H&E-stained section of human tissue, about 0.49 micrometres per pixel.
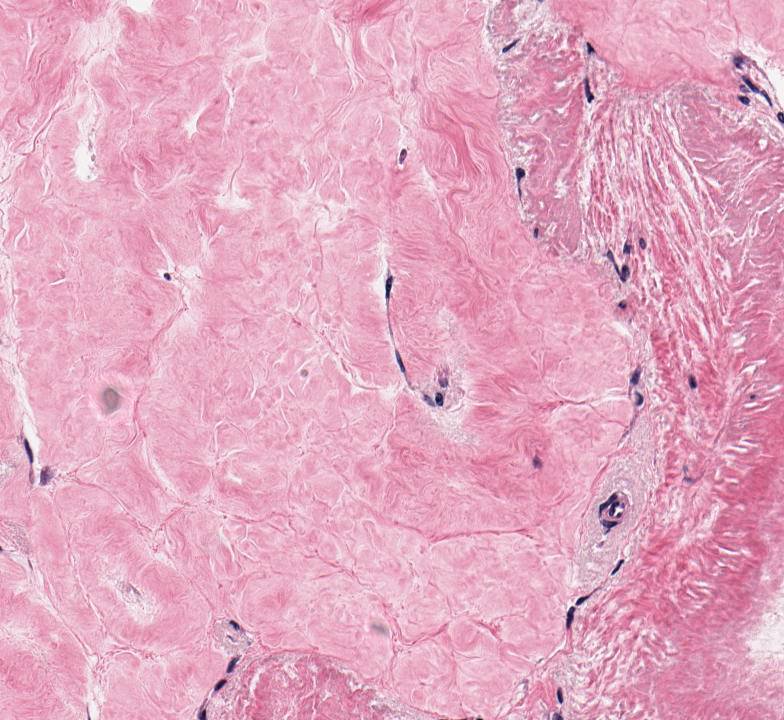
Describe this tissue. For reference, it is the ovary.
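Look first at the collagen: dense, glassy and pink, it fills nearly the whole field, with very few cells. Along the right side, a band of collagen with wavy fibres runs roughly from top to bottom. Find the few cells: their nuclei are thin, dark and spindle-shaped. Notice that most of them sit along clefts and at the edges of the collagen bands, rather than within them.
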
